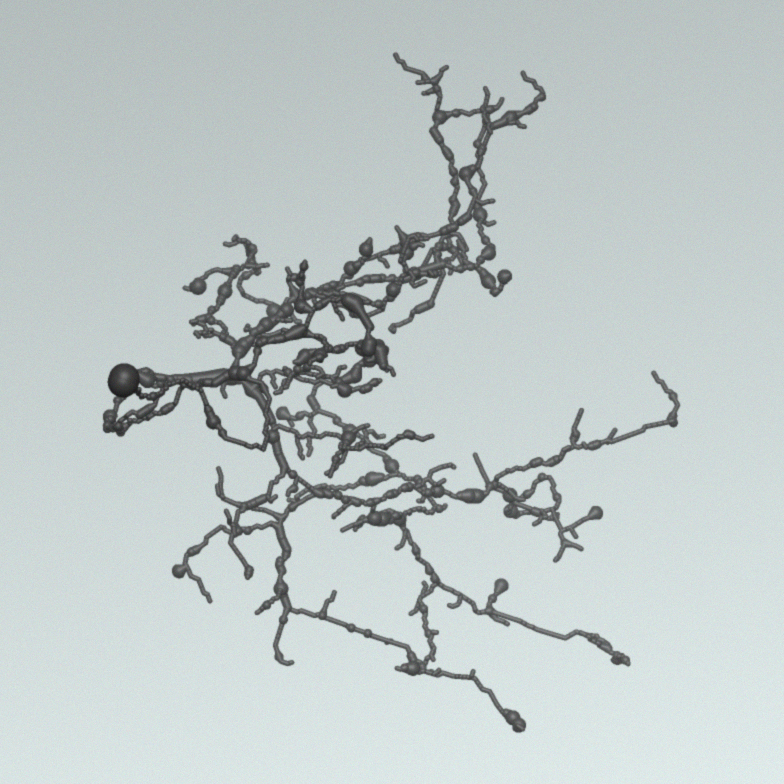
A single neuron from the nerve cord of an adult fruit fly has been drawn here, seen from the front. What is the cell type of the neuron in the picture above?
IN16B083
